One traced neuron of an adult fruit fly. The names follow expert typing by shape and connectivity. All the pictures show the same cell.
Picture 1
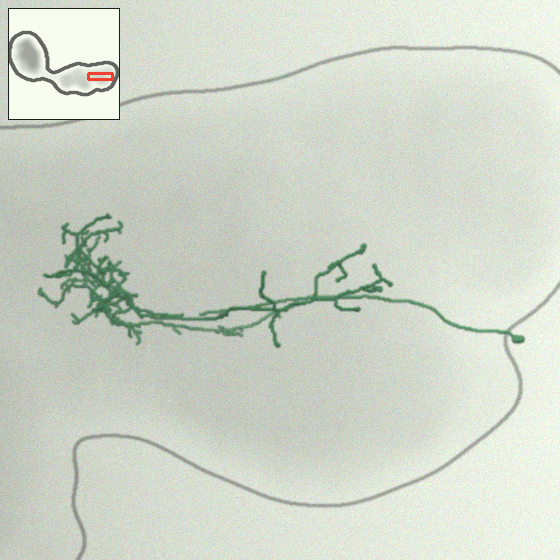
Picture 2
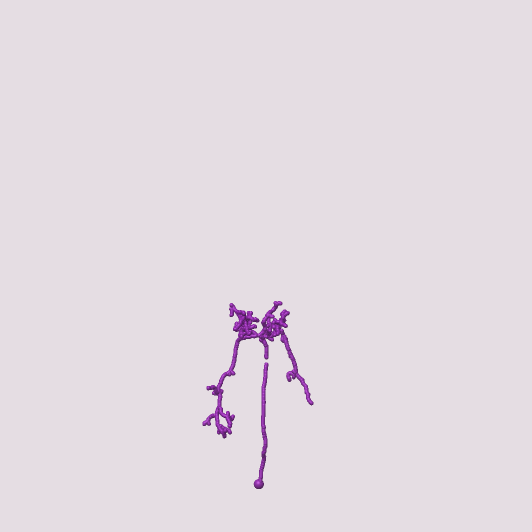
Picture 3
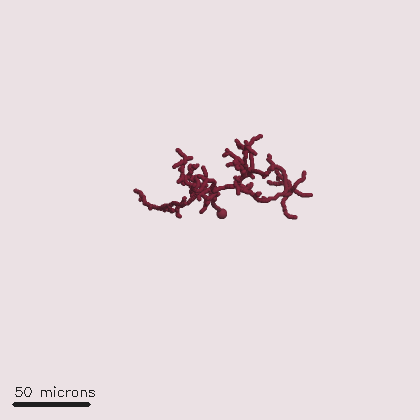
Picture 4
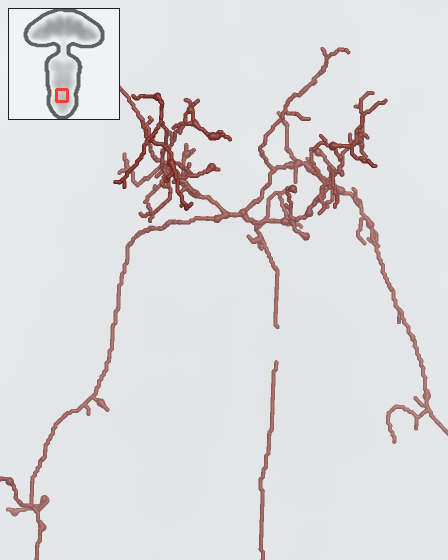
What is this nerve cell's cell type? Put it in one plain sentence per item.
The cell type is IN12B082.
